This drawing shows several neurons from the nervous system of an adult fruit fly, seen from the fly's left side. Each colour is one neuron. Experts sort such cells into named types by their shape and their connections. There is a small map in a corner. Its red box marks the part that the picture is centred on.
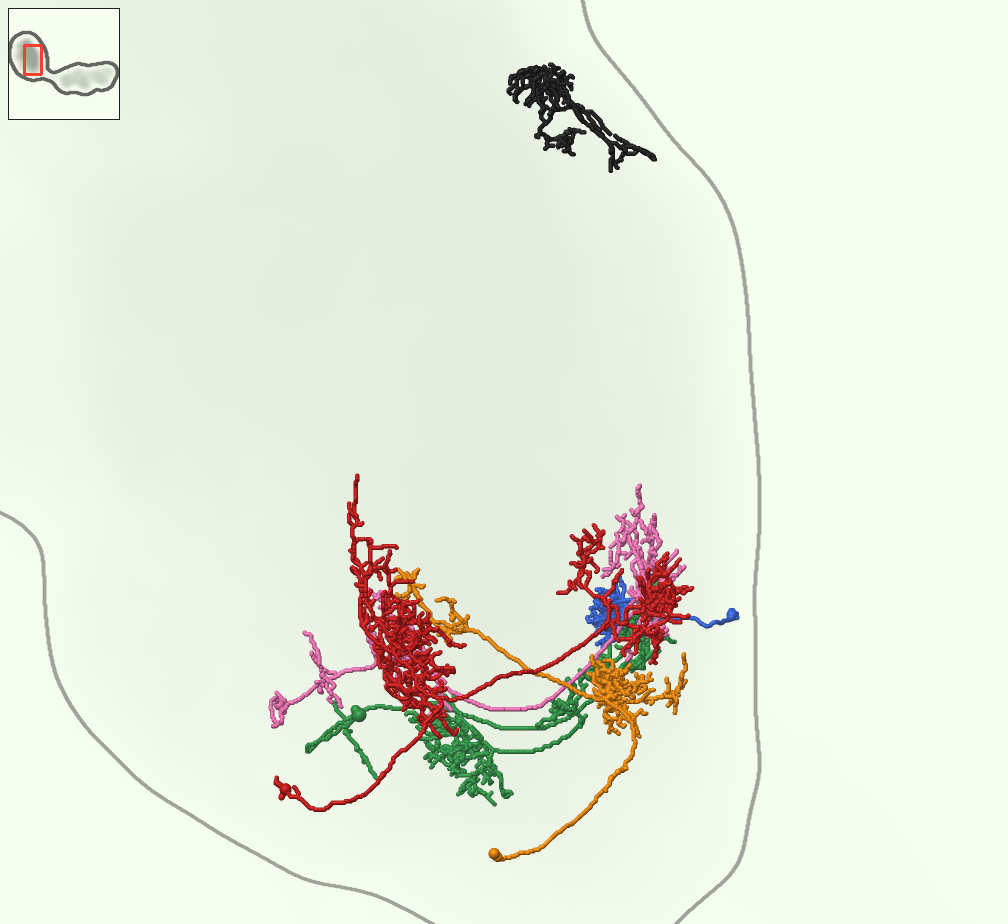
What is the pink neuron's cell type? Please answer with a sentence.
The cell type is TmY15.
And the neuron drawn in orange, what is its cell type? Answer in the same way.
The cell type is TmY20.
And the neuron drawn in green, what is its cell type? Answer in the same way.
The cell type is TmY19a.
